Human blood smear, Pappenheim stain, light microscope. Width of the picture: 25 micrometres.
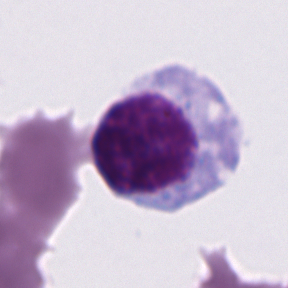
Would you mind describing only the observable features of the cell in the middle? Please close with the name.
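Nucleus on the left reaches almost to the cell edge, with hardly any cytoplasm beside it. Cytoplasm patchy and mottled, without distinct purple or red granules. Small pale clear spot in the upper right cytoplasm. Outline slightly uneven and bumpy, not smoothly round. Name: hairy cell.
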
